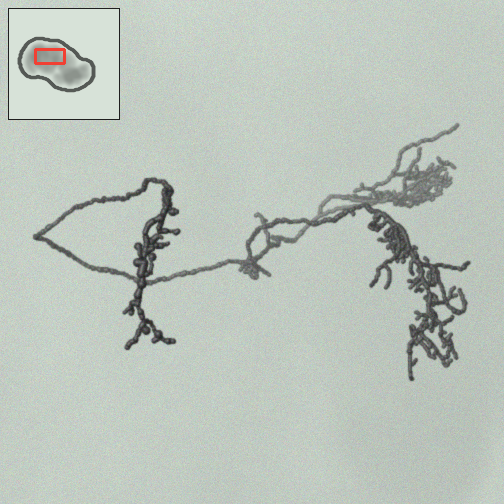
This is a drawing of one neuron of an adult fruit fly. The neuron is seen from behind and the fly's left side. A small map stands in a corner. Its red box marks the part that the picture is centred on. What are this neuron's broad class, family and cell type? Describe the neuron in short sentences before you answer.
The picture shows dozens of branch ends. As drawn here it is wider than it is tall. This is a central-brain intrinsic neuron. Its family is hemilineage AOTUv3_ventral. Its cell type is PS083_c.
